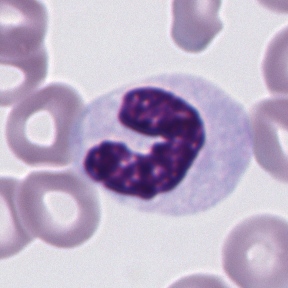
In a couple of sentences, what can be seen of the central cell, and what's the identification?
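The curved nucleus has its open side facing left, and no nucleoli are visible in it. Plentiful, pale pinkish-lilac cytoplasm shows no vacuoles. The answer: band neutrophil.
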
